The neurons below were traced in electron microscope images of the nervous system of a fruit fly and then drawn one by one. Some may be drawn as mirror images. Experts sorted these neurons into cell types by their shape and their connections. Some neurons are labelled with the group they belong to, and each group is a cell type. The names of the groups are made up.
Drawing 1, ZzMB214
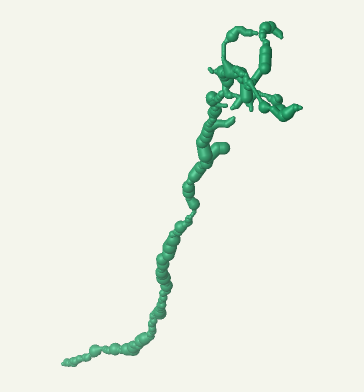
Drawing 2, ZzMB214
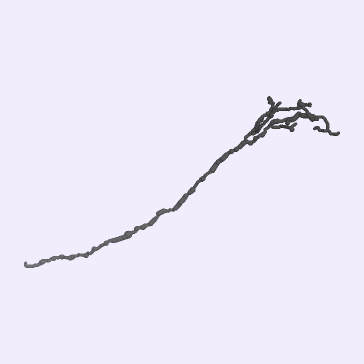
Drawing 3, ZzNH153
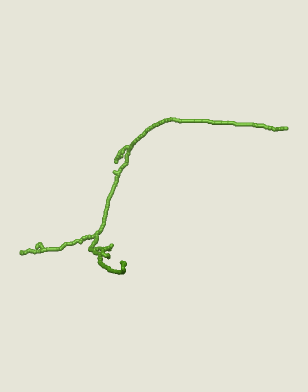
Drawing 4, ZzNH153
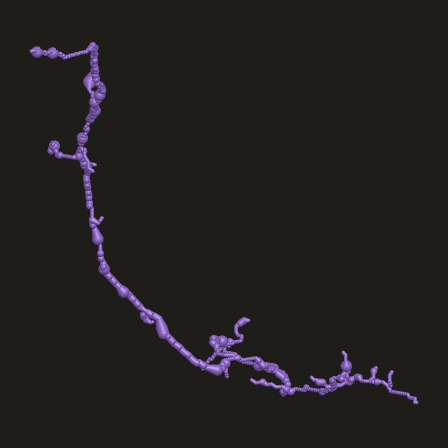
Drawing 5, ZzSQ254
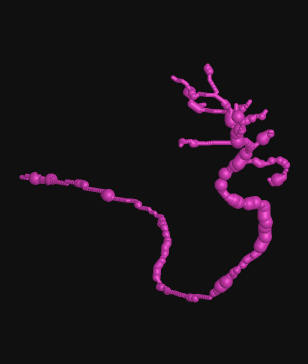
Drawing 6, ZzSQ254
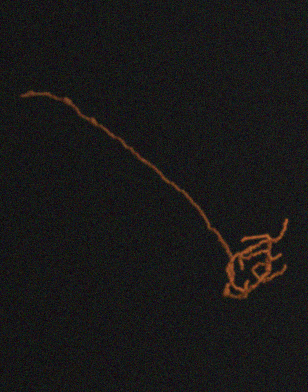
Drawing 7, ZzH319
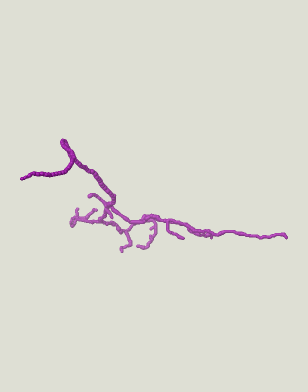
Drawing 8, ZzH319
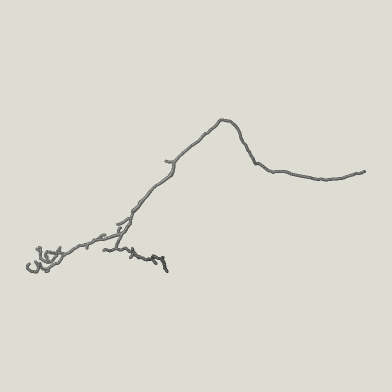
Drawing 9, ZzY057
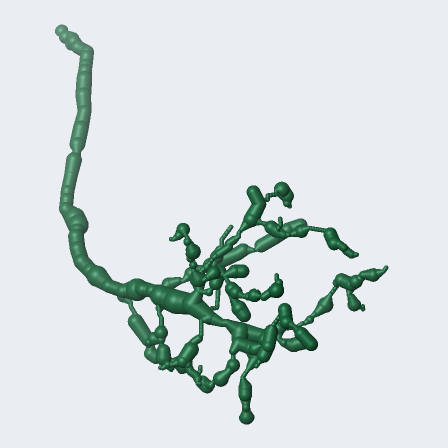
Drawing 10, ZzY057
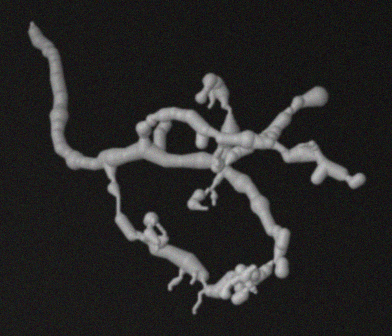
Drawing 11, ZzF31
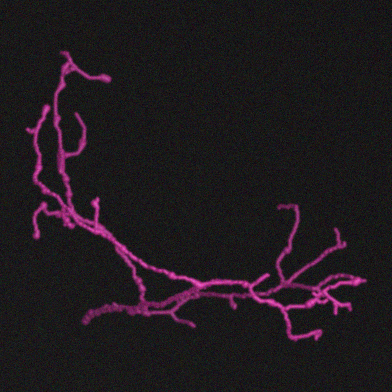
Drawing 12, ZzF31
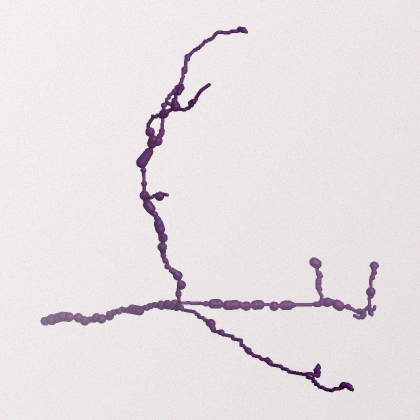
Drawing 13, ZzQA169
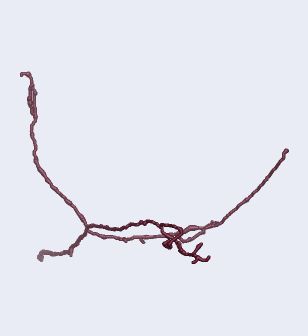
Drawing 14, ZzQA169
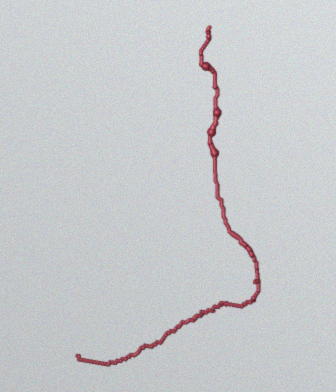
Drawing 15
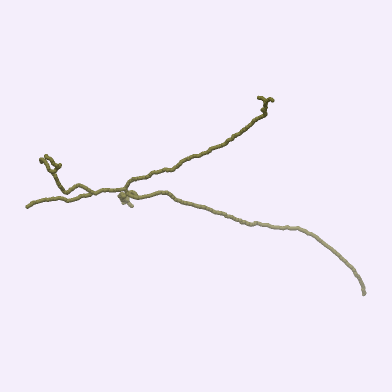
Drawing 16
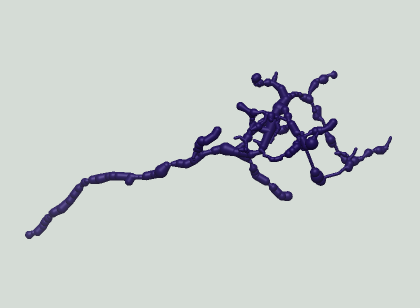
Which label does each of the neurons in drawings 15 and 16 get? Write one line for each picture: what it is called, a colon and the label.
15: ZzH319
16: ZzY057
